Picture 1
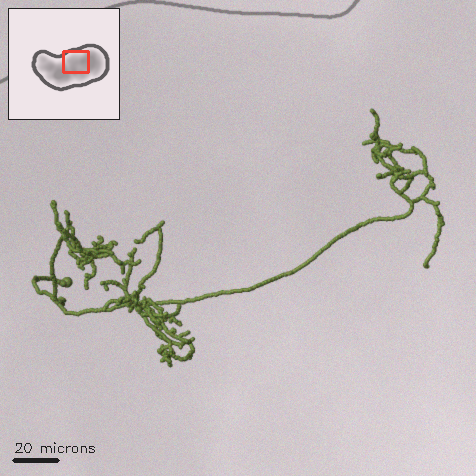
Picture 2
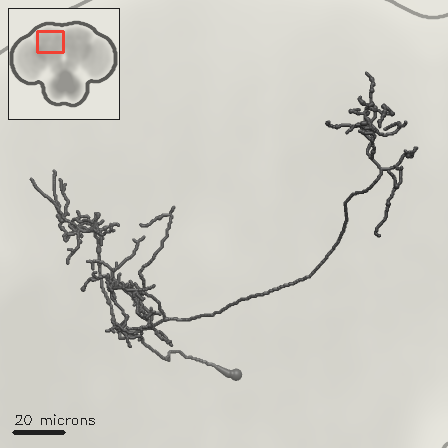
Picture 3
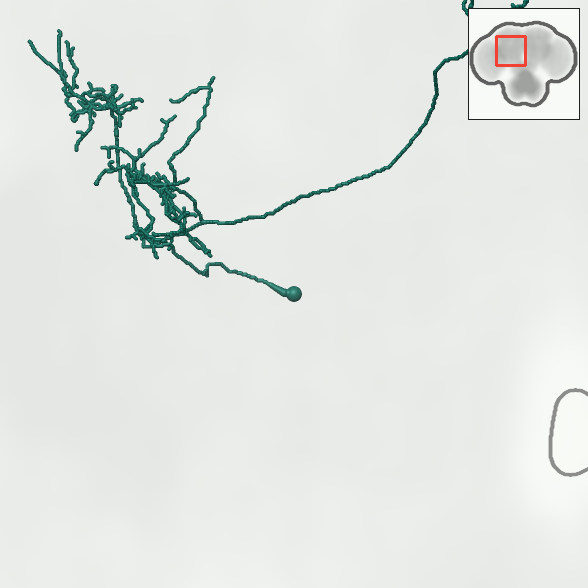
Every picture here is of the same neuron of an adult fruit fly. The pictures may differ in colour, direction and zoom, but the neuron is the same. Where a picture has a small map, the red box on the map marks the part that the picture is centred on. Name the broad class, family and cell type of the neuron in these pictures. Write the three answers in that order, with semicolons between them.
central-brain intrinsic neuron; hemilineage VLPl&p1_posterior; SMP570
